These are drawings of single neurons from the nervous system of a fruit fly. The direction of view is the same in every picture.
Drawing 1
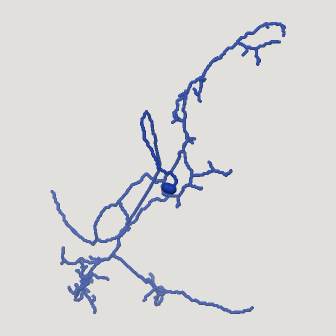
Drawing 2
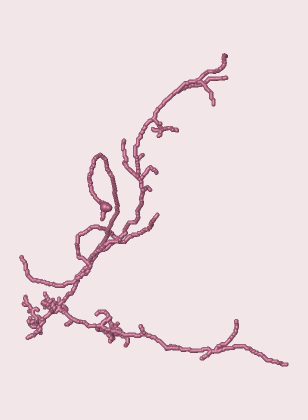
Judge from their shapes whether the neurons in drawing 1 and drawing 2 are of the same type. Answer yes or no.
yes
